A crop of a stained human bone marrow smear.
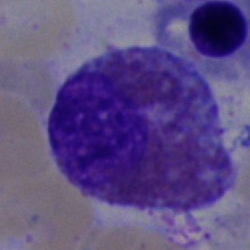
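Eosinophil, the cell in the middle of this stained human bone marrow smear. Its outline is broadly round to oval, and the granules spread right out to its edge. Loose purple granules lie scattered just outside the lower edge of the cell. The picture is somewhat blurred, which softens the granule detail.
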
